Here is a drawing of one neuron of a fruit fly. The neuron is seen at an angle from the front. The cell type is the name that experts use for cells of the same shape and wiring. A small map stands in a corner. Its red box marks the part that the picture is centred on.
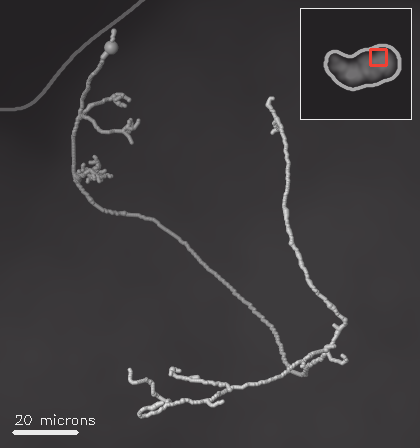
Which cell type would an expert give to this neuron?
KCa'b'-ap2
